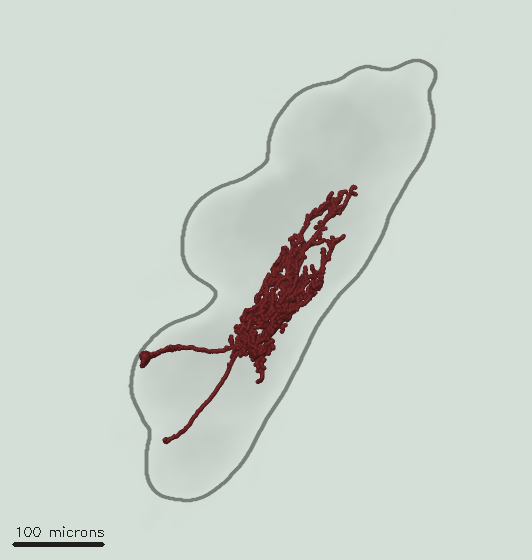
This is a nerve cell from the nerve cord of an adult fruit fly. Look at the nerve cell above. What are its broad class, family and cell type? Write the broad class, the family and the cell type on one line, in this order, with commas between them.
motor neuron of the nerve cord, hemilineage 16B, MNhm03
